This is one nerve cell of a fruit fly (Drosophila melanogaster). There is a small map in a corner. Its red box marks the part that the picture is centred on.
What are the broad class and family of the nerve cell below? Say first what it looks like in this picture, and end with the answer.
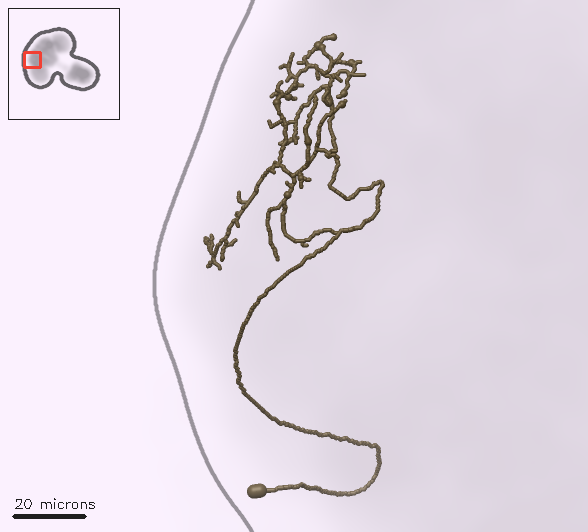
The cell body is at the bottom of the picture. From top to bottom in the picture it spans about 130 microns. Dozens of branch ends can be seen. Its broad class is central-brain intrinsic neuron. The family is hemilineage SLPav2.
